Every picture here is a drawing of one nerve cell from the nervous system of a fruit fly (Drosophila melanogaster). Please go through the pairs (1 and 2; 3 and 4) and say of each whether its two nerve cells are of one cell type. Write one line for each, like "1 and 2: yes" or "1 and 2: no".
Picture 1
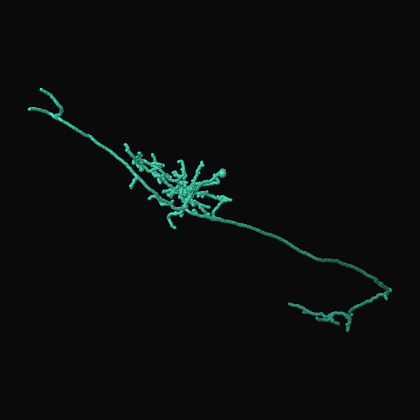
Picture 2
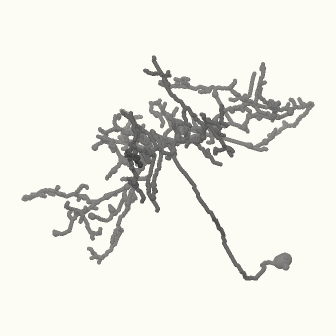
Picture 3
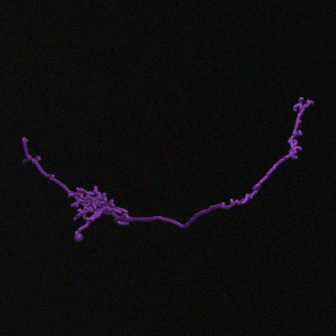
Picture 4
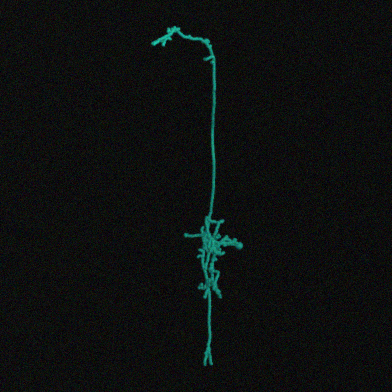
1 and 2: no
3 and 4: yes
